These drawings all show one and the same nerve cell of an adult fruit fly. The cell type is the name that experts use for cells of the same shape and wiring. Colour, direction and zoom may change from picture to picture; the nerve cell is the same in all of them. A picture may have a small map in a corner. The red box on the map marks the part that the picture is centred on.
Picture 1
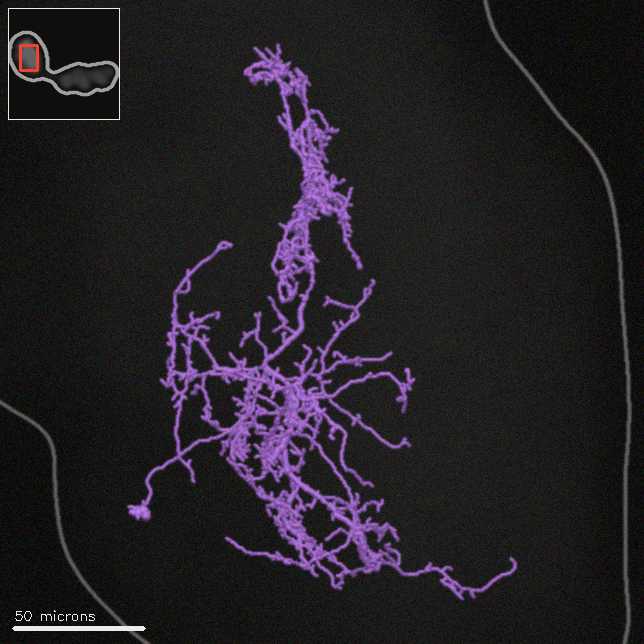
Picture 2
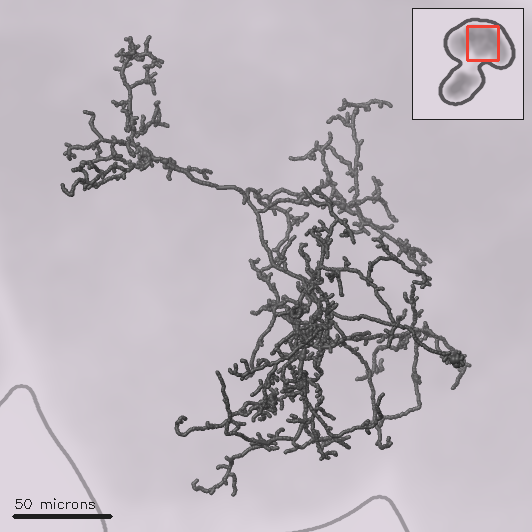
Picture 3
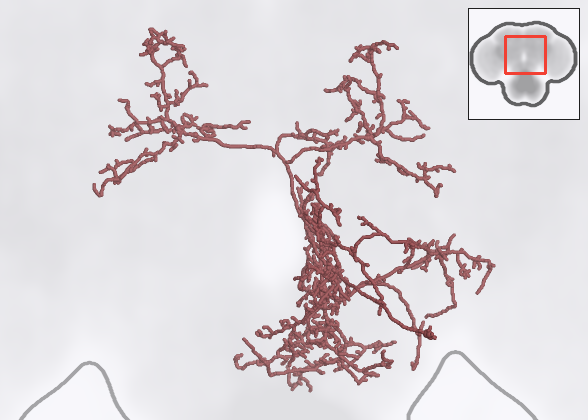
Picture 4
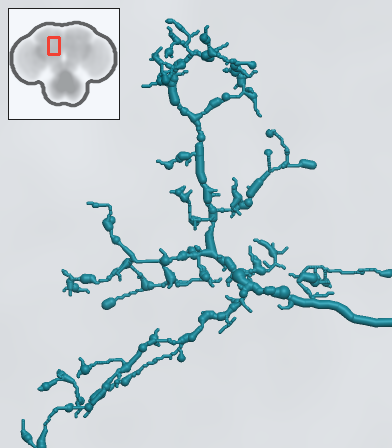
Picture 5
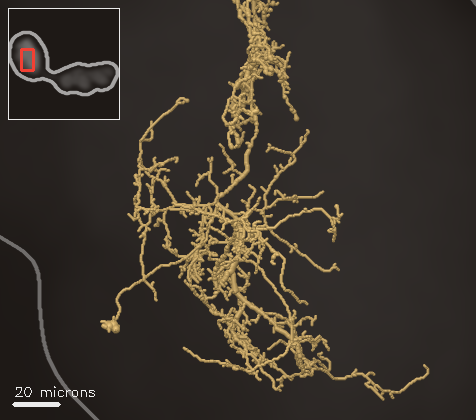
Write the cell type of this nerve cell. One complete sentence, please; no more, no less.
The type assigned to this nerve cell is CL367.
